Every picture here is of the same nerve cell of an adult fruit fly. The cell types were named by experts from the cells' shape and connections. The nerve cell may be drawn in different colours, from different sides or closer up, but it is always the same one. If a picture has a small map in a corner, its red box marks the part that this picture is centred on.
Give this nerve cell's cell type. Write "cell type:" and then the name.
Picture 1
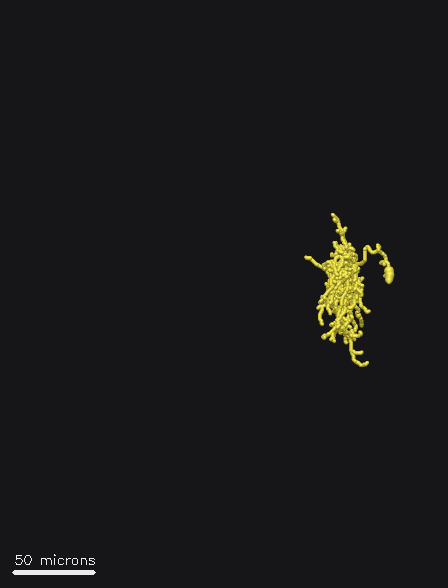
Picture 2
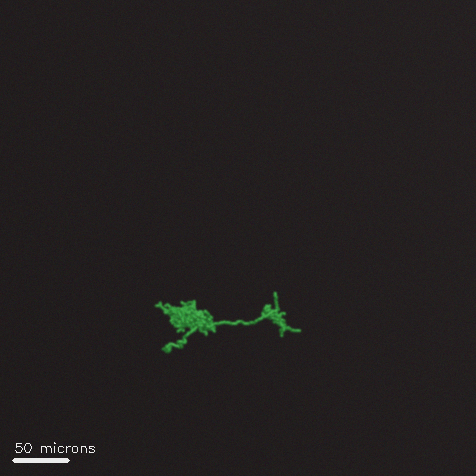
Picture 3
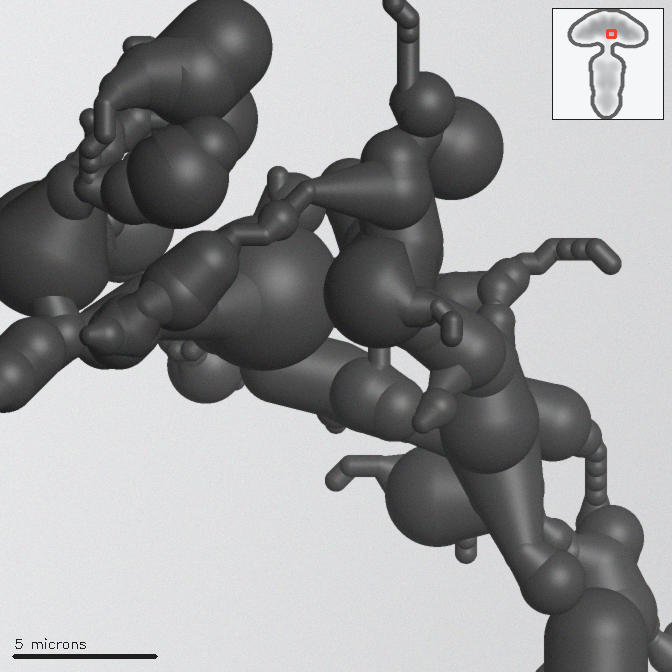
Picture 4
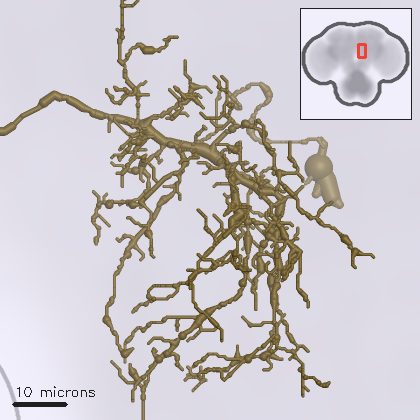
cell type: PS280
